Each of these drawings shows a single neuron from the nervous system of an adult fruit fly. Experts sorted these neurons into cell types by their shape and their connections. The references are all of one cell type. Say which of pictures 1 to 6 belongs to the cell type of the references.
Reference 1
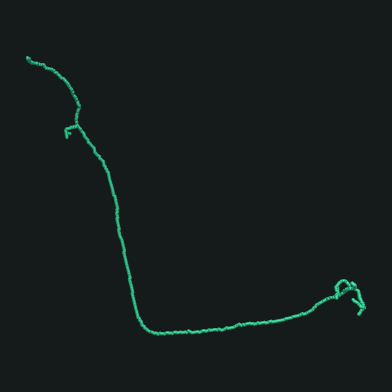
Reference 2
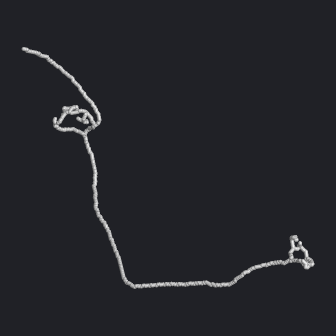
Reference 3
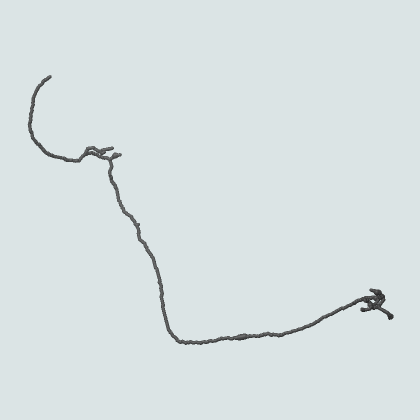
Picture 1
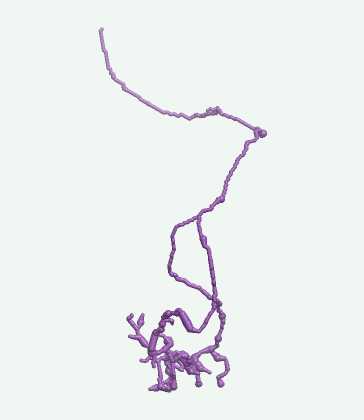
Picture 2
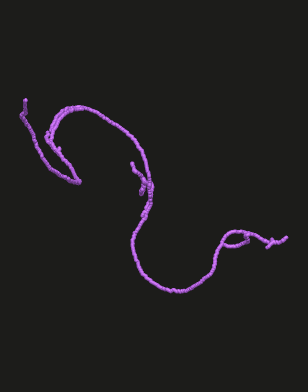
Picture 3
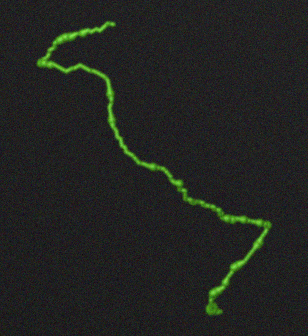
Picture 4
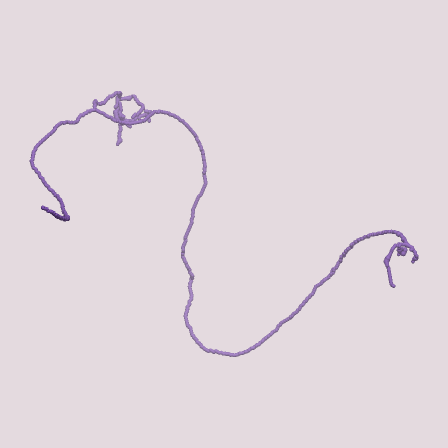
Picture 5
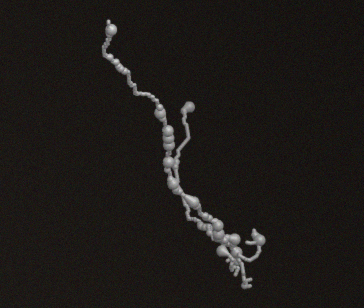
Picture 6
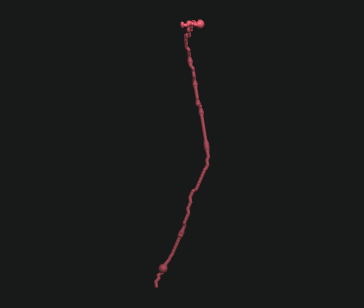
3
